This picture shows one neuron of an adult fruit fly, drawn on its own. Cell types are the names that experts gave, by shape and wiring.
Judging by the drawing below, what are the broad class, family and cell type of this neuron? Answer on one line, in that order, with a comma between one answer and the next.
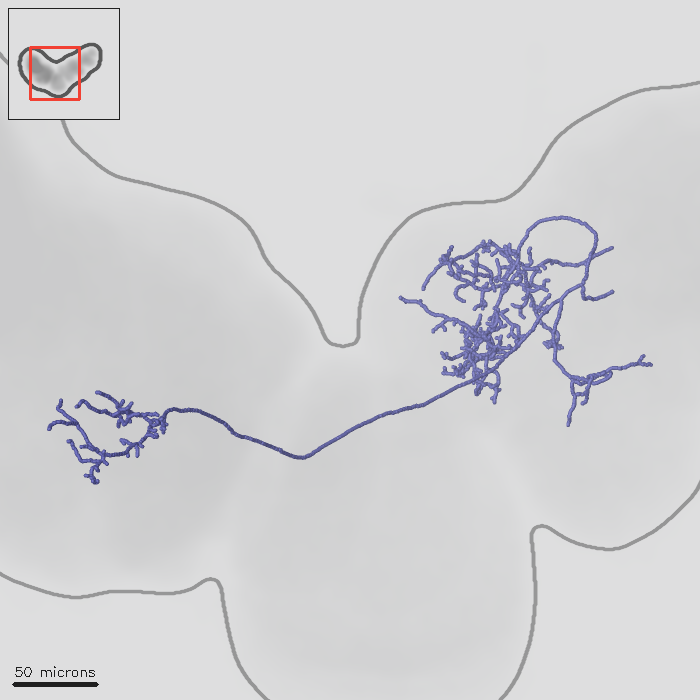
ascending neuron, hemilineage 06A, AN06A015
